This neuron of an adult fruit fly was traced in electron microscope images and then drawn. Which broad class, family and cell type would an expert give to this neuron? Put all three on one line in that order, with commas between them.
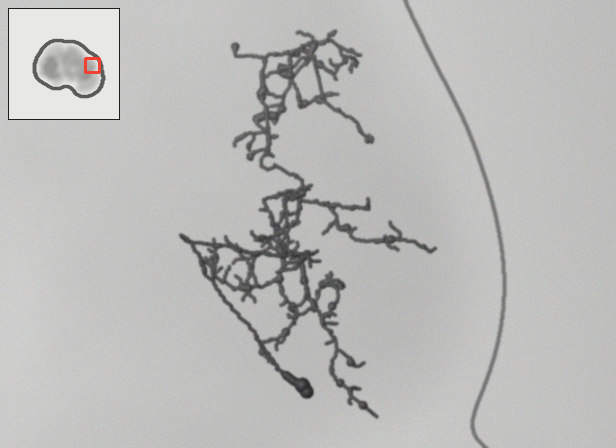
central-brain intrinsic neuron, hemilineage LHp1, CB4115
